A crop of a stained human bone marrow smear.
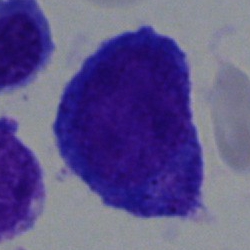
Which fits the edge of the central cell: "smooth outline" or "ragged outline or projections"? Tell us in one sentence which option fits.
The border of the cell is ragged or frayed, or shows projections, blebs or tags.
